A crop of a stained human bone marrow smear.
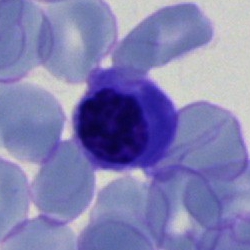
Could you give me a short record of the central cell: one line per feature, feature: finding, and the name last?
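Nucleus position: toward the left side of the cell
Nucleoli: none visible
Cytoplasm: deep blue
Granules: none seen in cytoplasm
Name: erythroblast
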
